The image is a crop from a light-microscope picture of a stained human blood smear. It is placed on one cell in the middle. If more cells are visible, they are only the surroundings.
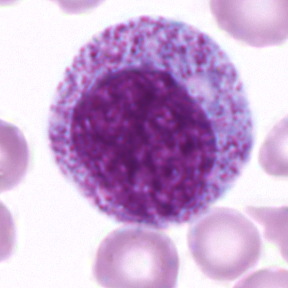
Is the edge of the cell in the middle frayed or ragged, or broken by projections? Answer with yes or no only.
No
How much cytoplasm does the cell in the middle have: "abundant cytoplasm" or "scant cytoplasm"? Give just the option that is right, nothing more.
Abundant cytoplasm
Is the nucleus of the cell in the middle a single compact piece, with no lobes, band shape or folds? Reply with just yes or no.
Yes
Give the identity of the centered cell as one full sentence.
To answer, the cell in the center of the crop is a promyelocyte.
